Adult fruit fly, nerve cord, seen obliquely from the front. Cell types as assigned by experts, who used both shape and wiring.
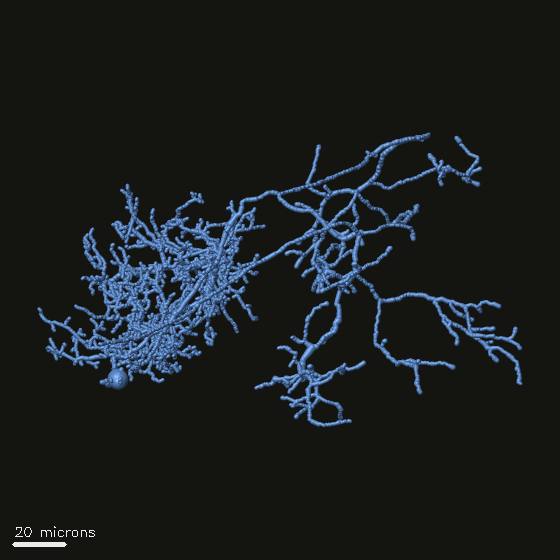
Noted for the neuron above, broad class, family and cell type: ascending neuron; hemilineage 07B; AN07B005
